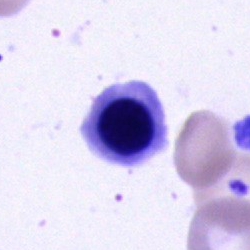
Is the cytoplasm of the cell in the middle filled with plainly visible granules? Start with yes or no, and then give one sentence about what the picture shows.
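No. The cytoplasm shows no visible granules.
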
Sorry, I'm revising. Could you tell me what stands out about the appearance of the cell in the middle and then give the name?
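Look at the outline: it is slightly angular rather than smoothly round. Now the nucleus, where the chromatin is uniformly dense and very dark, with no visible pattern. You will not find any nucleoli in it. All around the nucleus runs a moderate rim of blue-violet cytoplasm. What you are looking at is an erythroblast.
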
